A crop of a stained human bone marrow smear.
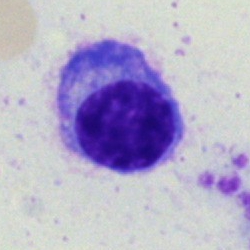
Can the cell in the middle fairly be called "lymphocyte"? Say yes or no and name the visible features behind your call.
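Cytoplasm: deep blue. Goes with plasma cell, against lymphocyte.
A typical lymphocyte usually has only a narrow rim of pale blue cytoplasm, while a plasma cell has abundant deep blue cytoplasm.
Chromatin: dark purple, coarsely clumped. Matches a typical lymphocyte; not a point against it.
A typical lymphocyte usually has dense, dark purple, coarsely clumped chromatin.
Paler zone in the cytoplasm just beside the nucleus, upper-left side. No distinct granules in the cytoplasm. Cell border fuzzy and irregular, not crisp. Verdict: plasma cell, not lymphocyte.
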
